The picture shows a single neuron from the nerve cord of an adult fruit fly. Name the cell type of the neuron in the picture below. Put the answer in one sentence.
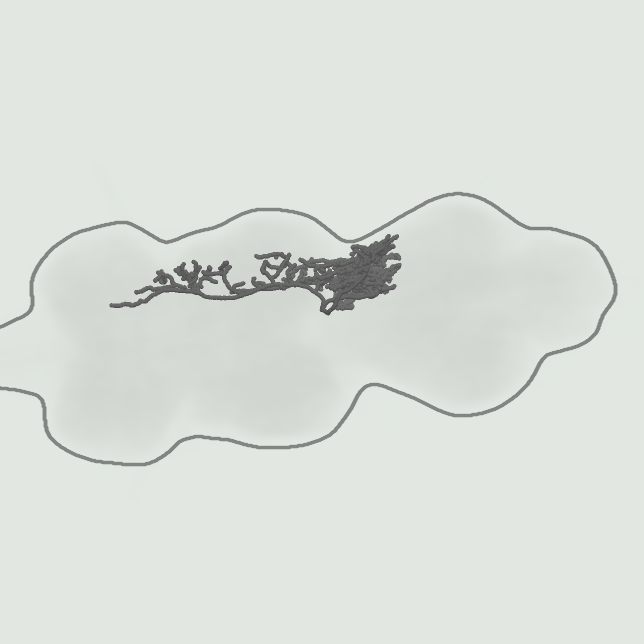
The cell type is IN17A011.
